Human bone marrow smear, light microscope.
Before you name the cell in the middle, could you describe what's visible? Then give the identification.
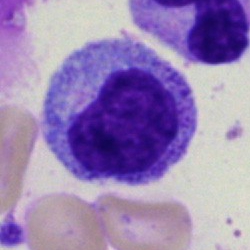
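A single nucleus lies toward the lower part of the cell, leaving only the thinnest rim of cytoplasm beneath it. Its chromatin is dark and coarsely clumped. The cytoplasm is pale bluish-lilac, with fine purple granules scattered throughout. This is a myelocyte.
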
